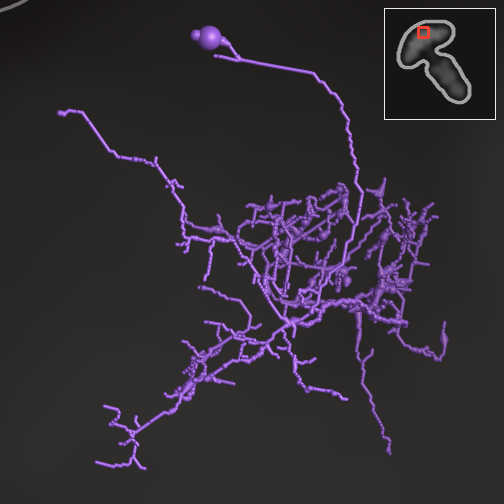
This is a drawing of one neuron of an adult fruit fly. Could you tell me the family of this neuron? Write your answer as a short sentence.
The family is hemilineage CREa2_ventral.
